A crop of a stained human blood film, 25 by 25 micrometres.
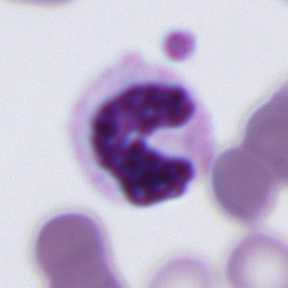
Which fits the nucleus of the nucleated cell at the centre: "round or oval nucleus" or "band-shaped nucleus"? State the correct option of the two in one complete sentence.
It is a curved band, without separate lobes, that the nucleus forms.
